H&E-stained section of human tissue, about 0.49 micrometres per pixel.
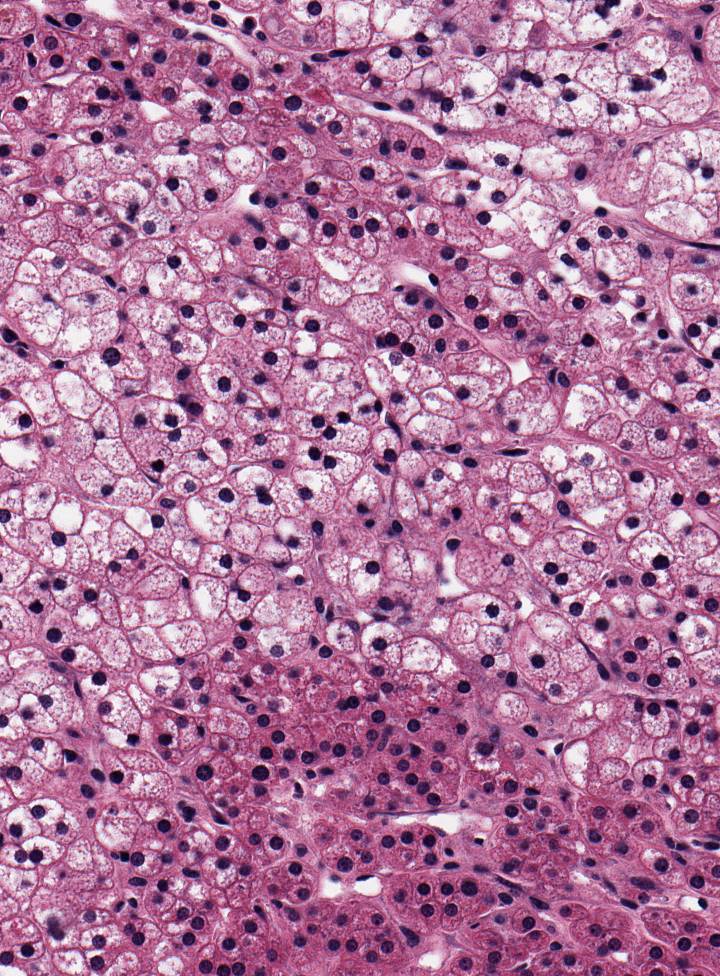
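Adrenal gland. Most cells in upper and middle field have abundant pale, finely vacuolated, foamy cytoplasm. Lower field, especially bottom centre, shows smaller cells with compact, more deeply eosinophilic cytoplasm and few vacuoles. One small, round, dark nucleus per cell, usually central, fairly uniform in size. Distinct membranes outline individual polygonal cells.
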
